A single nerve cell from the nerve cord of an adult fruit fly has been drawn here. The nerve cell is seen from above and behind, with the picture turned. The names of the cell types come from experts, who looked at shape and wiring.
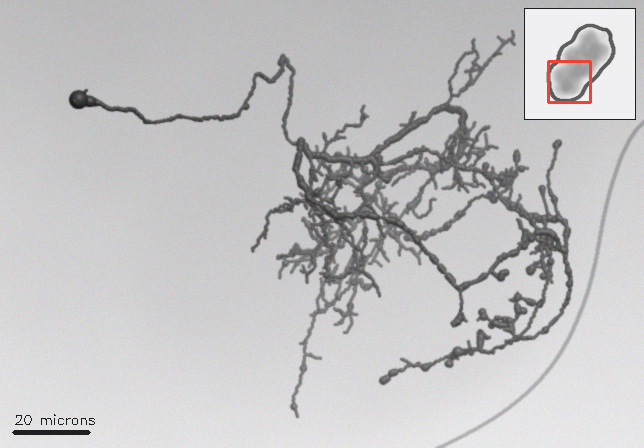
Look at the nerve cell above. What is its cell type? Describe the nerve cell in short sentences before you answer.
By the scale bar it is about 140 microns wide in this view. As drawn here it is wider than it is tall. This is a nerve-cord intrinsic neuron. It is of cell type IN26X003.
